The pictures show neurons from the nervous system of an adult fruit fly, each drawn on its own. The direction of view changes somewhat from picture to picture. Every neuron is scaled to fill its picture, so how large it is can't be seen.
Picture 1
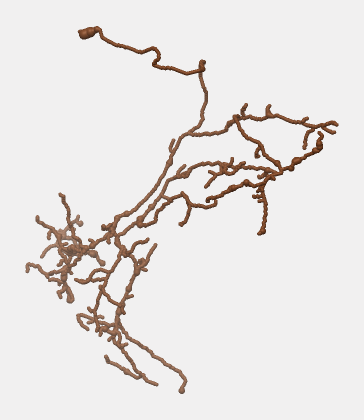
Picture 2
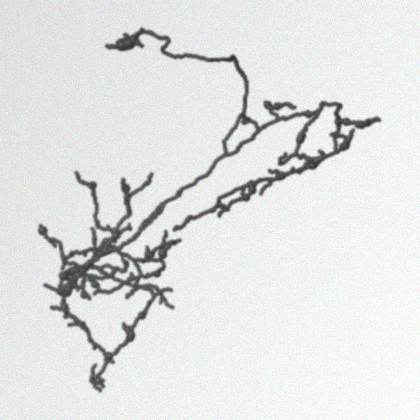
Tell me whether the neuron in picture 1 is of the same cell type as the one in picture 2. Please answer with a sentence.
They are of the same cell type.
